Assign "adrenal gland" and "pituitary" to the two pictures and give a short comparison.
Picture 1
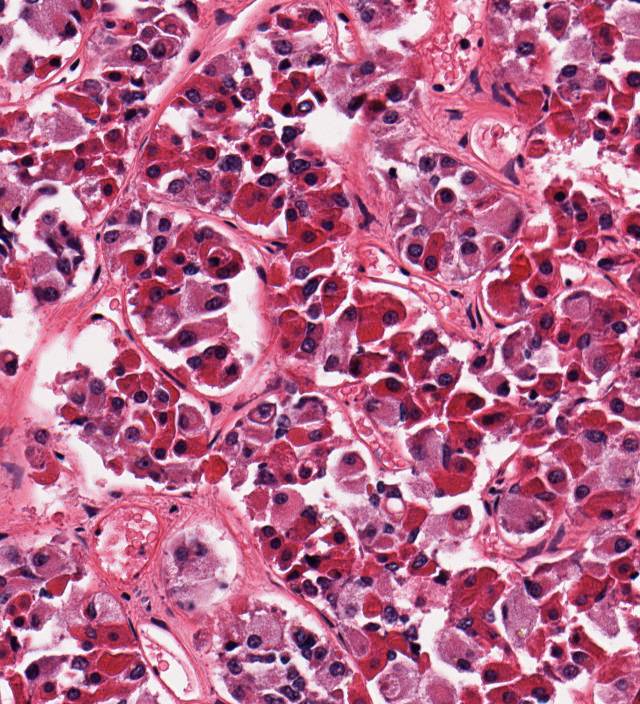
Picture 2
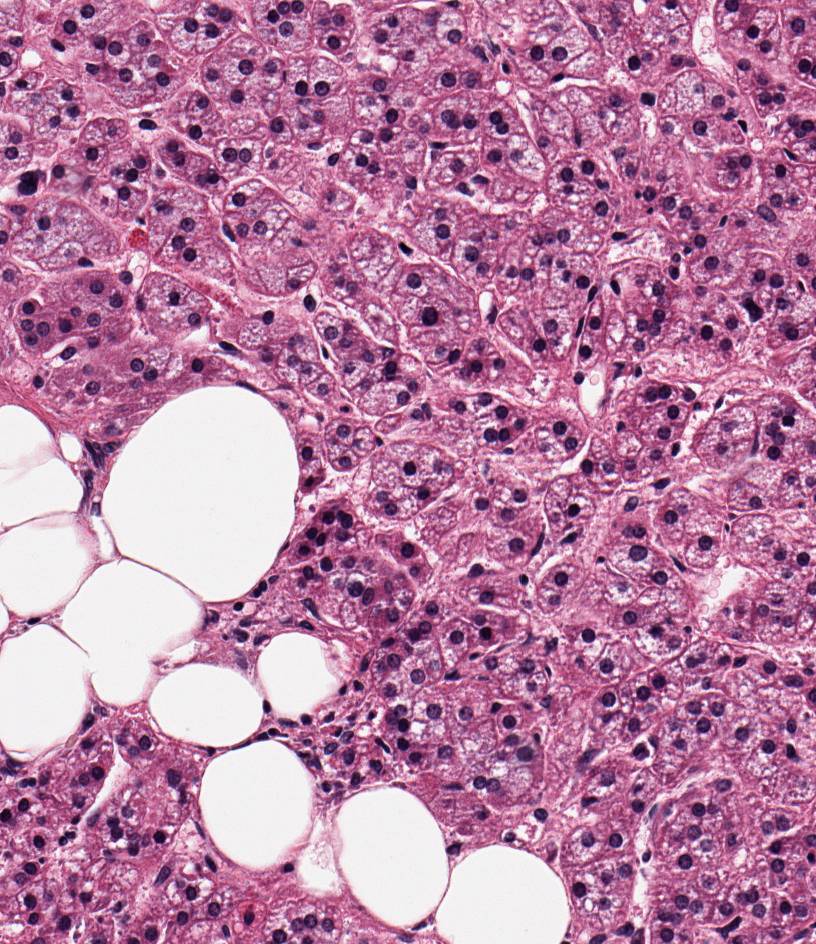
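Identity first: picture 1 is pituitary, picture 2 adrenal gland. Cytoplasm: the pituitary mixes many bright red, densely eosinophilic cells with cells of pale pink-lilac, finely granular cytoplasm. The adrenal gland's polygonal cells, in nests and short cords between thin pink septa, mostly have abundant pale pink, finely vacuolated-looking cytoplasm and round, dark, central nuclei. Stroma: scant in the pituitary, delicate pink collagenous strands, with thin-walled capillaries holding red blood cells in the septa, clearest upper right and lower left. Fat: the adrenal gland has a cluster of mature adipocytes, large empty round spaces, at lower left.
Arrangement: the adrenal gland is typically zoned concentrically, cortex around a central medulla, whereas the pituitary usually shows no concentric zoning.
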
